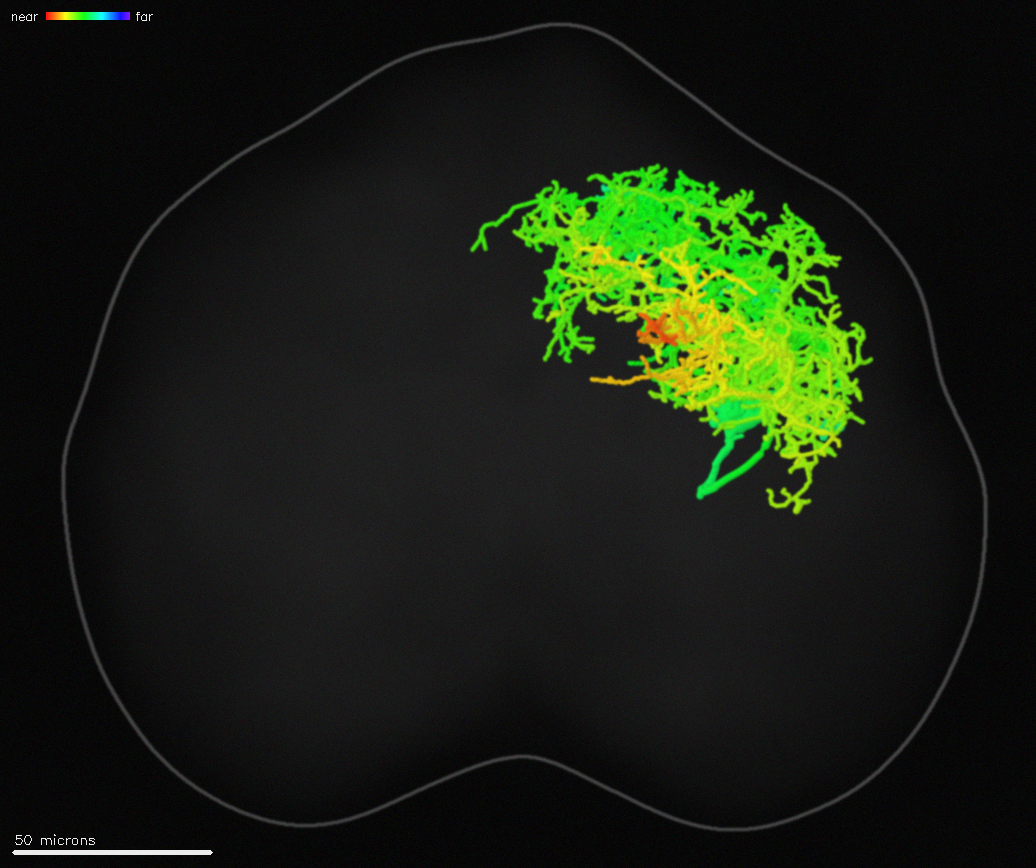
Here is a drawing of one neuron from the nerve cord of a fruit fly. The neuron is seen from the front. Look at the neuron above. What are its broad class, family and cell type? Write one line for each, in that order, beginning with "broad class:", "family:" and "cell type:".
broad class: motor neuron of the nerve cord
family: hemilineage 03B
cell type: hg4 MN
